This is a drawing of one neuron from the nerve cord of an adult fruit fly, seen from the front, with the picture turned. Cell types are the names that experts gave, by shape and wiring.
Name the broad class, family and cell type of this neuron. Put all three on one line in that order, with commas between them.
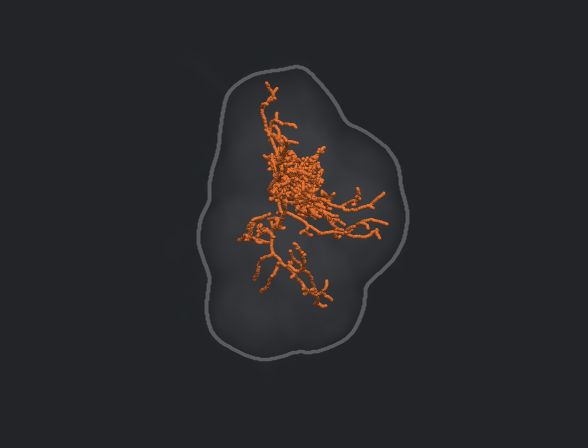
ascending neuron, hemilineage 18B, AN18B001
